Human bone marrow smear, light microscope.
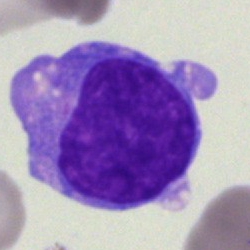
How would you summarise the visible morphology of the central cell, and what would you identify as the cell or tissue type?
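See how the outline bulges instead of running smooth and round? The nucleus sits off-centre toward the right, and the blue-violet cytoplasm makes its widest rim on the left. Up in the upper left cytoplasm there are several small clear vacuoles. It's a blast.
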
